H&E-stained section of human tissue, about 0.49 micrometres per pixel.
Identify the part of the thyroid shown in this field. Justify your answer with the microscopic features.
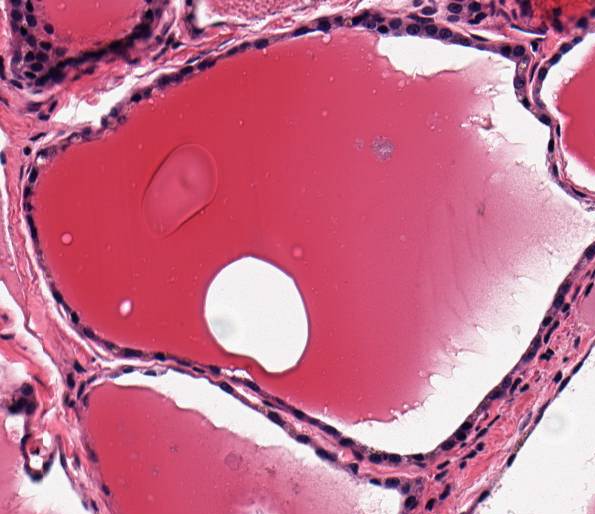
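That's a thyroid follicle. A single large one fills most of the field. What decides it is the hollow lumen full of homogeneous, deeply eosinophilic colloid, lined by one layer of flattened epithelial cells.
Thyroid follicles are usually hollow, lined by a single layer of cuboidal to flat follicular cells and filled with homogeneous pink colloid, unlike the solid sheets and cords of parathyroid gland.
The lining nuclei are small, dark and elongated, parallel to the wall.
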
